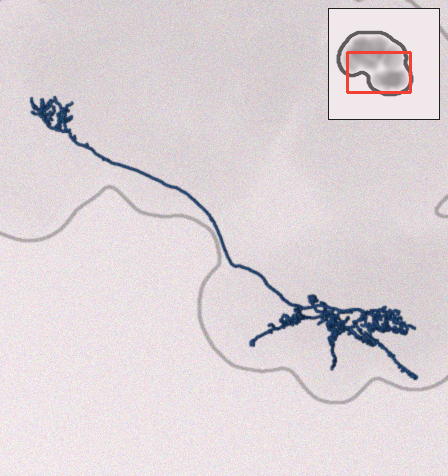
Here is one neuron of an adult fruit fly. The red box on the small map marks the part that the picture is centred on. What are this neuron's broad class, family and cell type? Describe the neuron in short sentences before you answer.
In this view it is wider than it is tall. It is an ascending neuron. The family is hemilineage 08B. Its cell type is AN08B018.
